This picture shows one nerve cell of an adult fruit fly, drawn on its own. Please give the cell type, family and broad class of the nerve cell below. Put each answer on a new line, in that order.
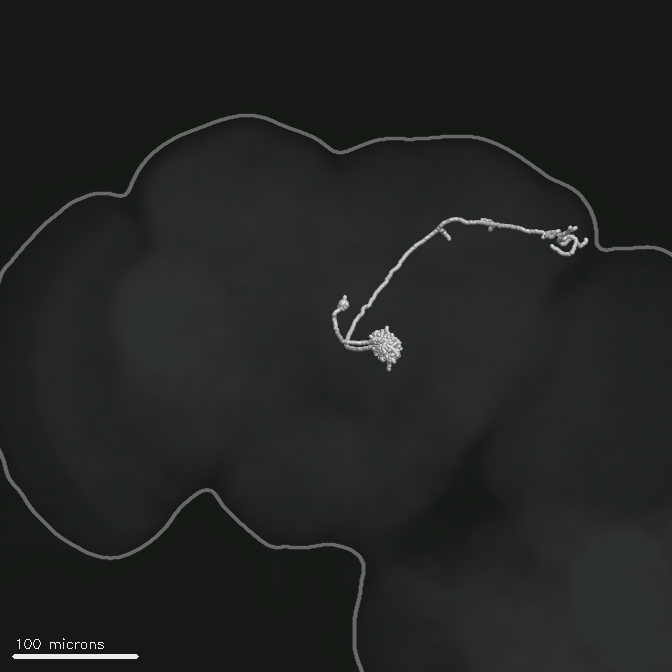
DL2v_adPN
hemilineage ALad1
central-brain intrinsic neuron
